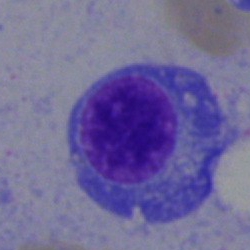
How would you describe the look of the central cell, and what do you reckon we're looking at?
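Nucleus off-centre, upper left; more cytoplasm to right and below. Chromatin dense dark purple, scattered lighter patches. Paler band along left side of nucleus. Few small clear vacuoles, upper right cytoplasm. Plasma cell.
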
